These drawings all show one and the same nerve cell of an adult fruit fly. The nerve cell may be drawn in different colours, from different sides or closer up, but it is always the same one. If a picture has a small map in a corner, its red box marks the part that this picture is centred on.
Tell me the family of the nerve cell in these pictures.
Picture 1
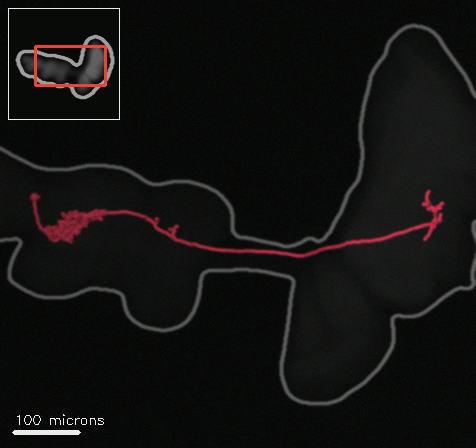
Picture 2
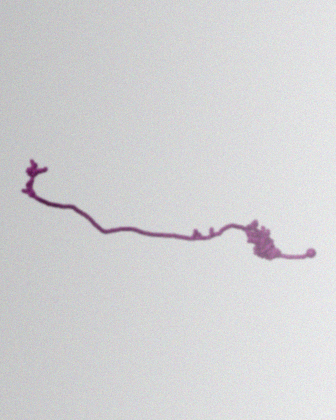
hemilineage 01B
